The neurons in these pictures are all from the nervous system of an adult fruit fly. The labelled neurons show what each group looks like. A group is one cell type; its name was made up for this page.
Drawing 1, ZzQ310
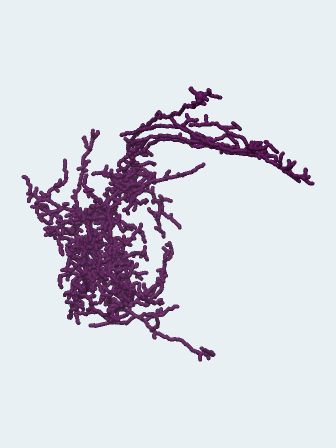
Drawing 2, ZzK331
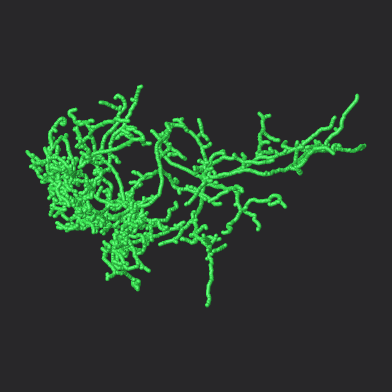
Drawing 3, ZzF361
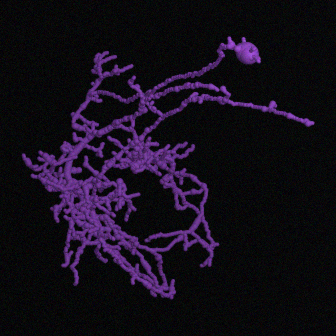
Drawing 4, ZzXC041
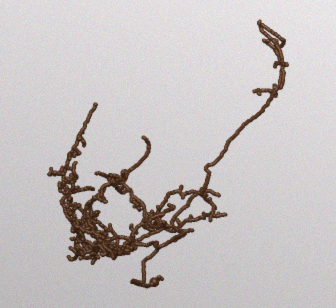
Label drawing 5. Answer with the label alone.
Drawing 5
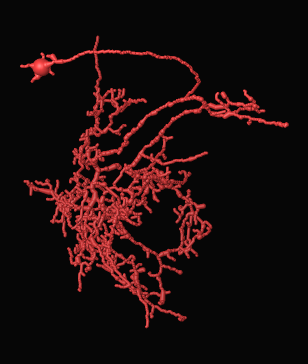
ZzF361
